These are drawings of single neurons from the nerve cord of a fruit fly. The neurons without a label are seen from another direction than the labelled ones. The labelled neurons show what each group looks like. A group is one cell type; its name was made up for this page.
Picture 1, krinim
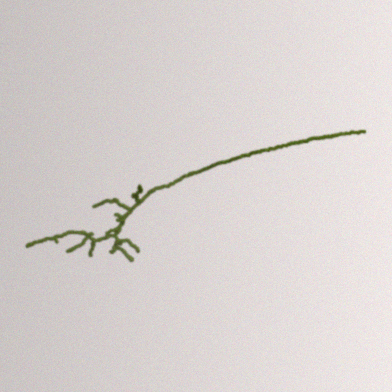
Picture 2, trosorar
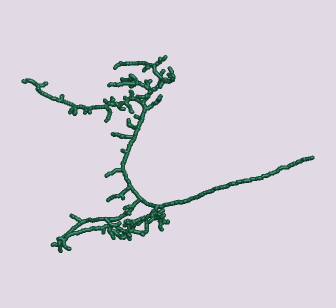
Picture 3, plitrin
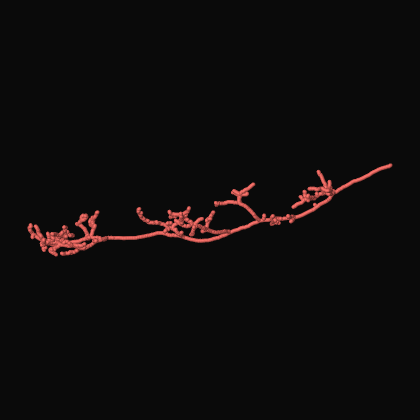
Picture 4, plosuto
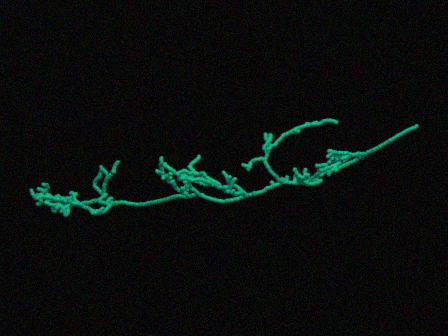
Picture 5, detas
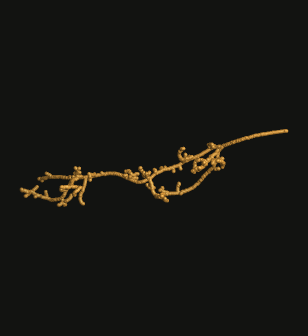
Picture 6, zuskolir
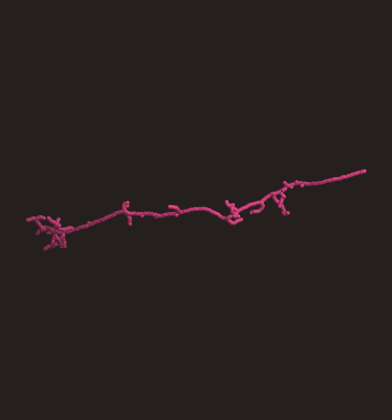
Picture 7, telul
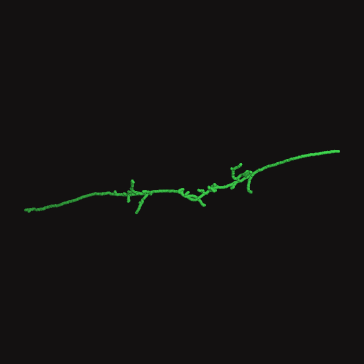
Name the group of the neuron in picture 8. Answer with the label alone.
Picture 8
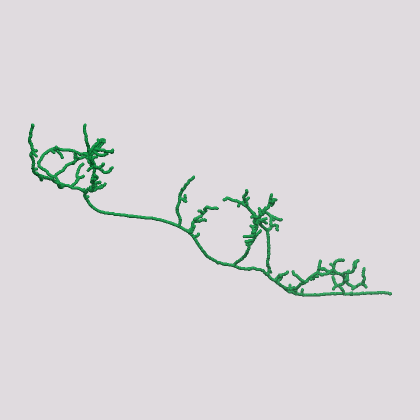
plitrin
